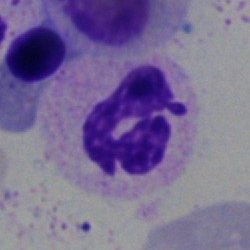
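Segmented neutrophil. Nucleus curved into a ring-like shape around a small clear opening, with a small rounded knob jutting out to the right. Chromatin dark purple, coarsely clumped. Fine pink-violet granules scattered through the cytoplasm.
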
